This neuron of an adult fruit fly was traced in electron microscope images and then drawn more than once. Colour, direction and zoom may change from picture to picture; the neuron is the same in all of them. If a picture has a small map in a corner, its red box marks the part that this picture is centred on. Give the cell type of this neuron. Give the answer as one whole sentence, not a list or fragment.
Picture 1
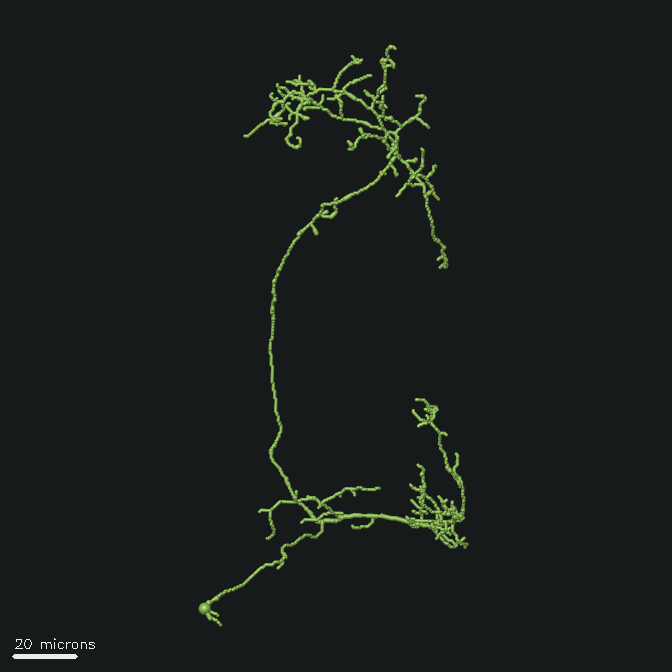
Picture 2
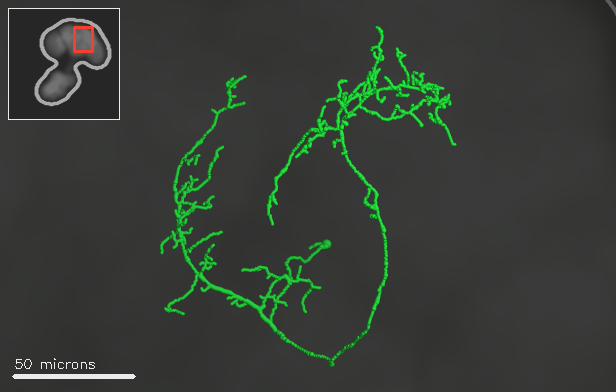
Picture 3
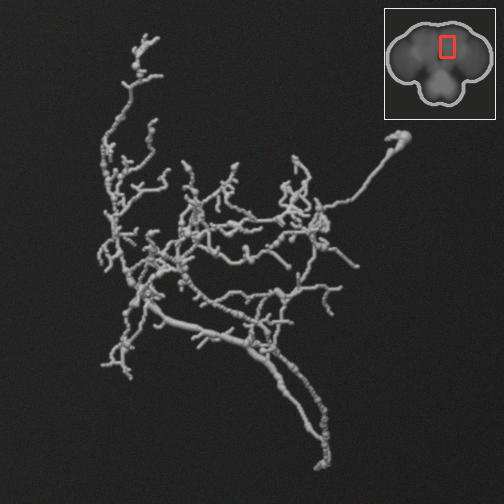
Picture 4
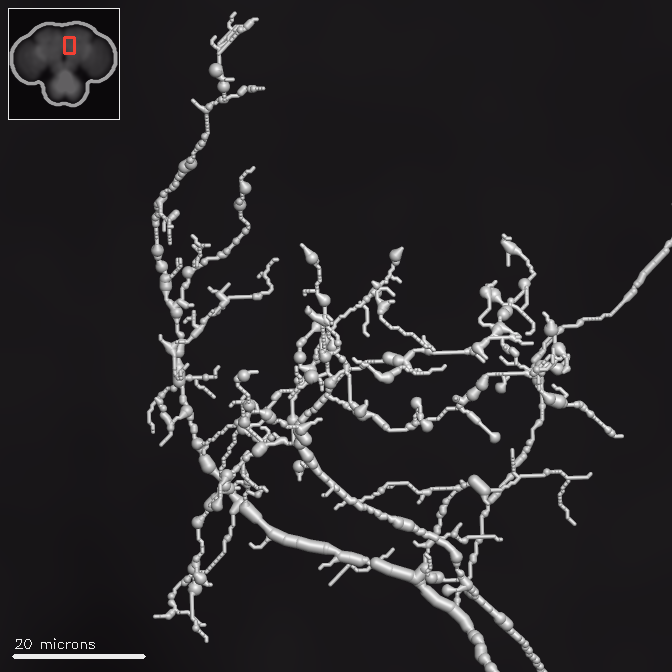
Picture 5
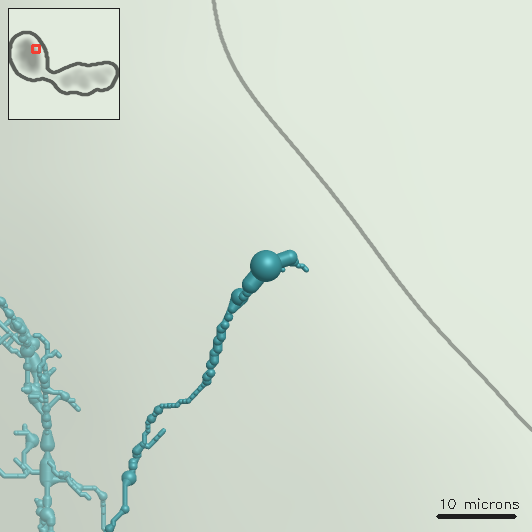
The cell type designation of this neuron is LAL147_a.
